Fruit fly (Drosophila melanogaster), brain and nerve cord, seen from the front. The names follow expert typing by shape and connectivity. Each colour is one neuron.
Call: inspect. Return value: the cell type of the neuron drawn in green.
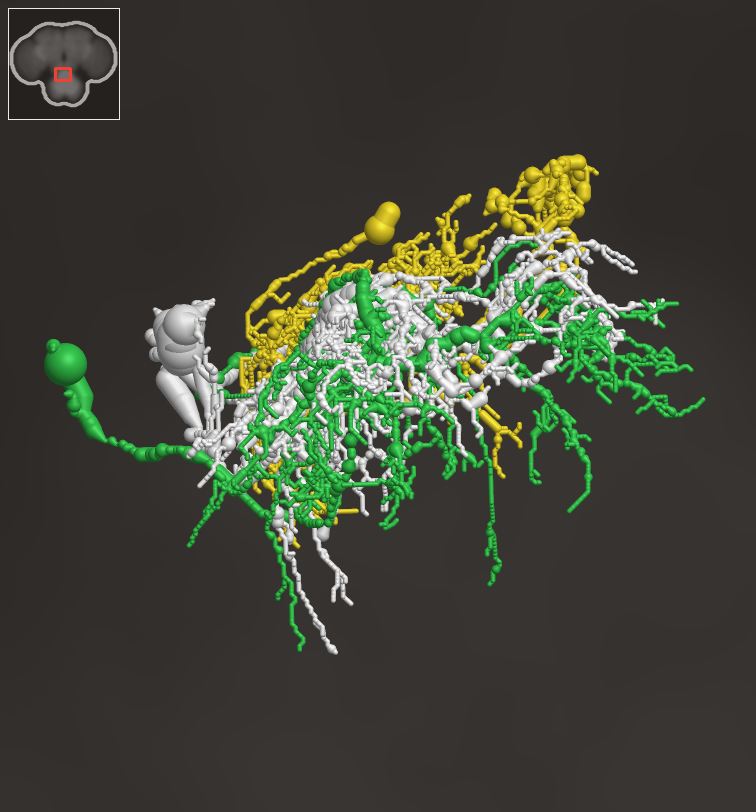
MNad16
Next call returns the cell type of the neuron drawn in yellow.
IN19B050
